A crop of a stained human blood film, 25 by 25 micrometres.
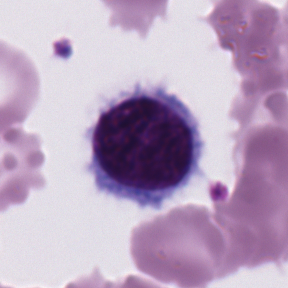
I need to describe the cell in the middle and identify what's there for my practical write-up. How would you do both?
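Along the whole edge of the cell runs a fringe of fine, short hair-like projections. Its chromatin is dark purple and dense, and no nucleolus is visible in the nucleus. No granules can be seen in the cytoplasm. It is a hairy cell.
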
